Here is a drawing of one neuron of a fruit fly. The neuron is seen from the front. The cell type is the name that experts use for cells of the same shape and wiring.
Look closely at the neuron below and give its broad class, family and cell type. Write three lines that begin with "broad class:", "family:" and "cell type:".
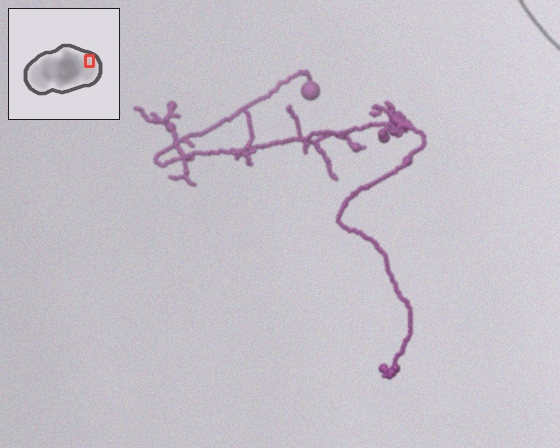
broad class: optic-lobe intrinsic neuron
family: C
cell type: C2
